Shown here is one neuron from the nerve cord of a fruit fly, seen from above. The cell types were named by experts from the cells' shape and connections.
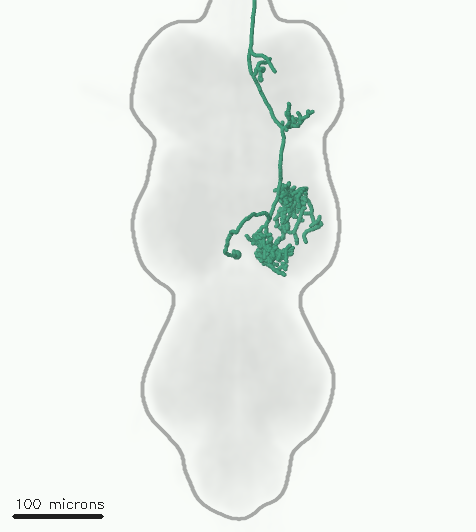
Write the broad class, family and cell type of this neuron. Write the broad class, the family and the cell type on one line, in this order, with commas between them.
ascending neuron, hemilineage 12B, AN12B017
